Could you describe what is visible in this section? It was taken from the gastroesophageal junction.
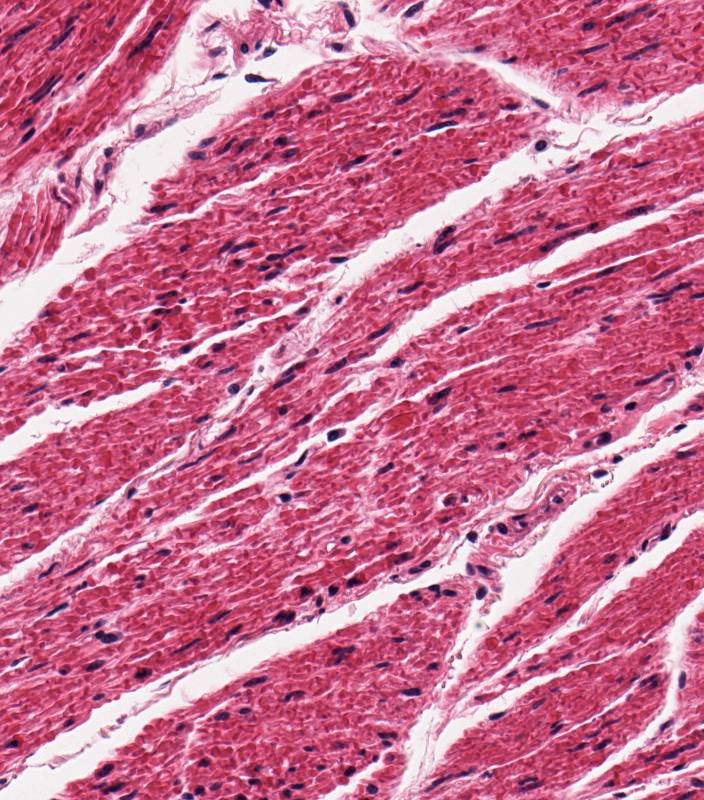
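Fibre cytoplasm: deep pink-red. Nuclei elongated ovals, aligned with the long axis of the fibres. Lying singly, widely scattered among fibres; no crowded clusters. No fat cells in the field.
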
